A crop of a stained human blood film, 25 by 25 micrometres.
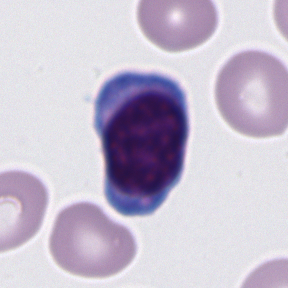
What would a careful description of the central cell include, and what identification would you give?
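The cell in the middle has an irregular outline, with somewhat angular corners instead of a smooth circle. Its nucleus sits off-centre to the right, where it reaches the edge of the cell. The chromatin is dark purple and coarsely clumped. The cytoplasm forms its widest band at the upper left. The cell is a normoblast.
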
